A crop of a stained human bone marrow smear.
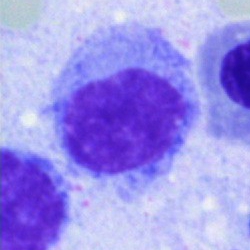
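Hairy cell at the centre of a stained bone marrow smear. Its roughly round outline has a slightly irregular, fuzzy edge. The nucleus fills most of the cell, leaving a cytoplasmic rim all the way round that is wider above the nucleus than below. The chromatin is deep purple and finely textured rather than coarsely clumped.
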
